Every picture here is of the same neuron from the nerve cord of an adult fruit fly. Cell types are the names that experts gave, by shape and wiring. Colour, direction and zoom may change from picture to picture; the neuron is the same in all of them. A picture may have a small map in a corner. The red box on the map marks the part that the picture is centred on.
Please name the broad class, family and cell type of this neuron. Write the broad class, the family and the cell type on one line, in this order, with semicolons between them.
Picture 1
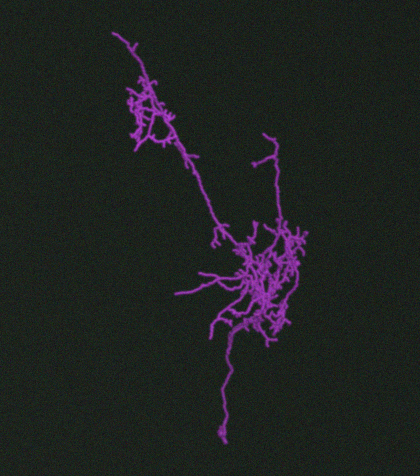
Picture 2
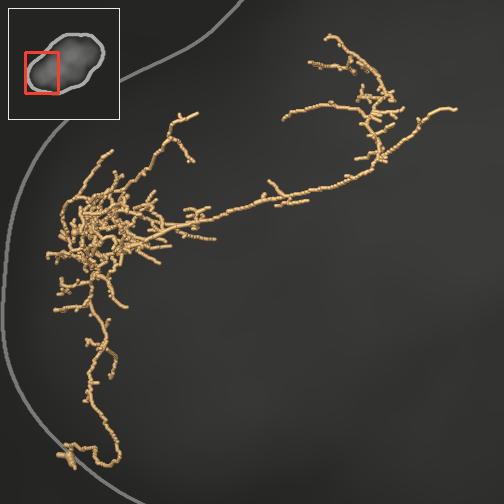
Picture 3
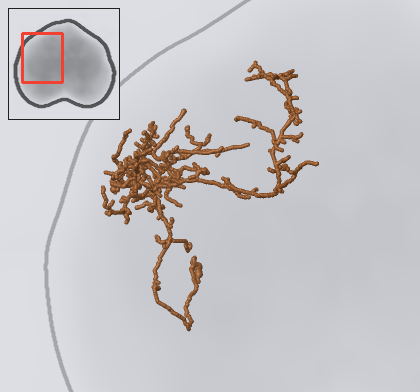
nerve-cord intrinsic neuron; hemilineage 13A; IN13A074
